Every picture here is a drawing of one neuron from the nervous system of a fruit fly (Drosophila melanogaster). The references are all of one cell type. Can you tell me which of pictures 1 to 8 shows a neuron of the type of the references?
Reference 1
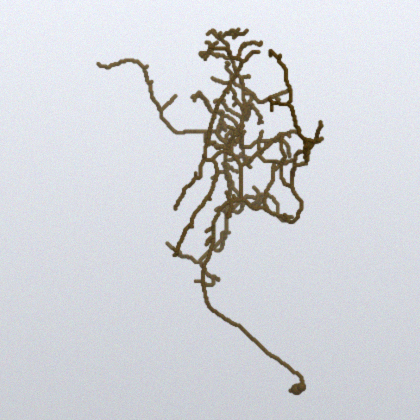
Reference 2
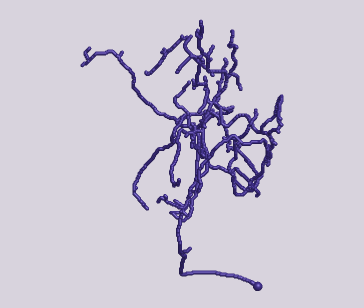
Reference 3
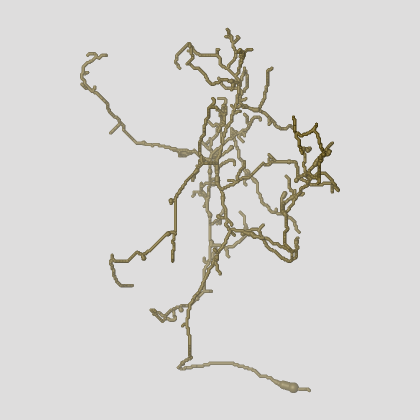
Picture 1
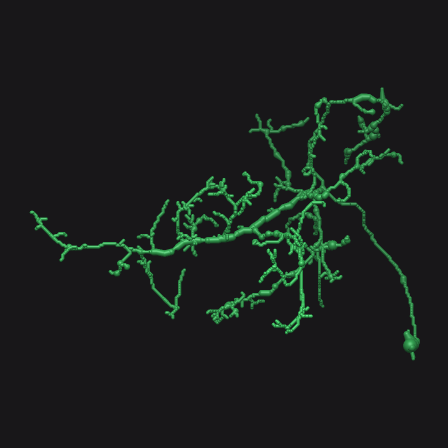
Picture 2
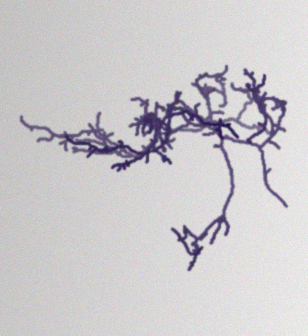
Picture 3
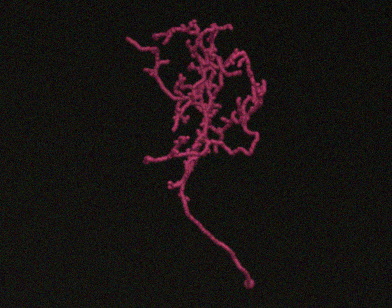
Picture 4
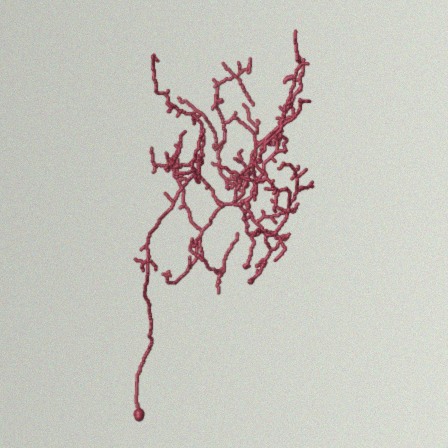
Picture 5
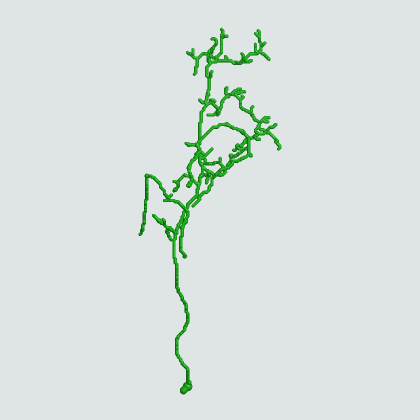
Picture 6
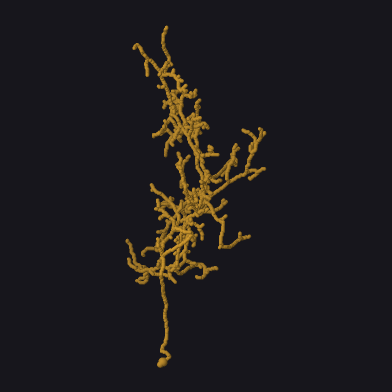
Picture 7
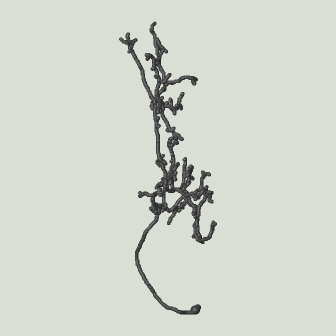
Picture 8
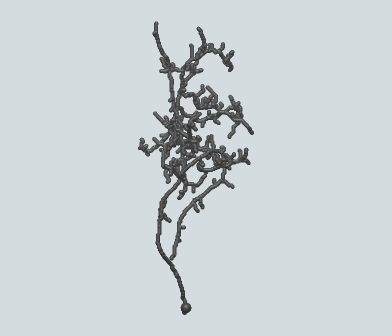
3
